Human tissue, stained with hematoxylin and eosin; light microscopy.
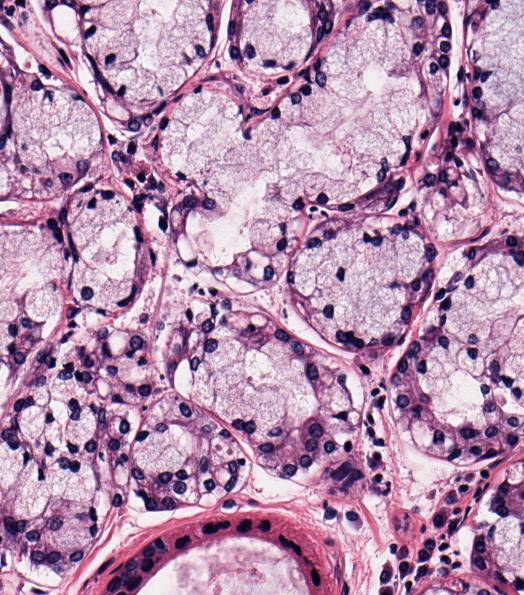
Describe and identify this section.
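Rounded clusters of pale cells, separated by thin pink strands, fill the field. Their cytoplasm is pale, foamy and bubbly, taking little stain, and their small dark nuclei sit at the outer edge of each cluster. Most clusters lack a wide central lumen. This is minor salivary gland.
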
